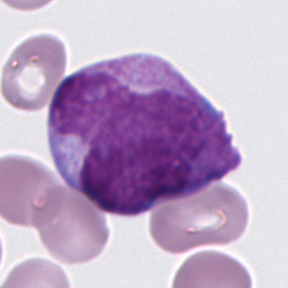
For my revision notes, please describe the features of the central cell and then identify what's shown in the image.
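Look first at the nucleus, a single undivided mass filling about 80% of the cell's area. Its chromatin is finely stippled, not coarsely clumped. The thin rim of cytoplasm is widest along the upper edge and on the left. On the right edge sit small irregular knobby projections. This is an atypical promyelocyte.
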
